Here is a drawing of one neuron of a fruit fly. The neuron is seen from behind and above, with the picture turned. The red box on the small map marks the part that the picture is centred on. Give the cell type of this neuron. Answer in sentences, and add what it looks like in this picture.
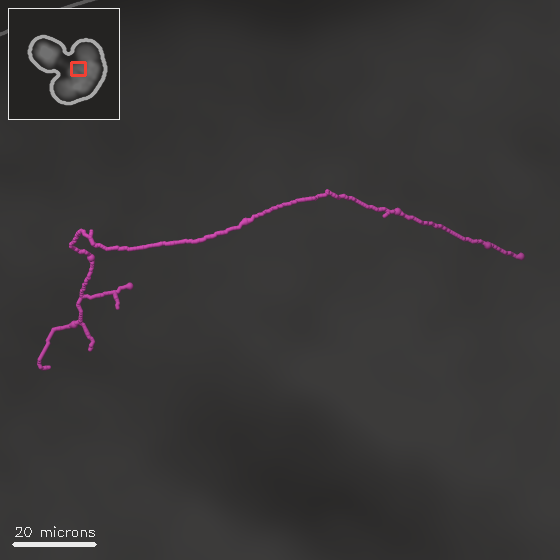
It is of cell type JO-FV. Its broad class is sensory neuron entering the brain. No cell body is drawn. By the scale bar it is about 120 microns wide in this view. There are a dozen or fewer branch ends.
